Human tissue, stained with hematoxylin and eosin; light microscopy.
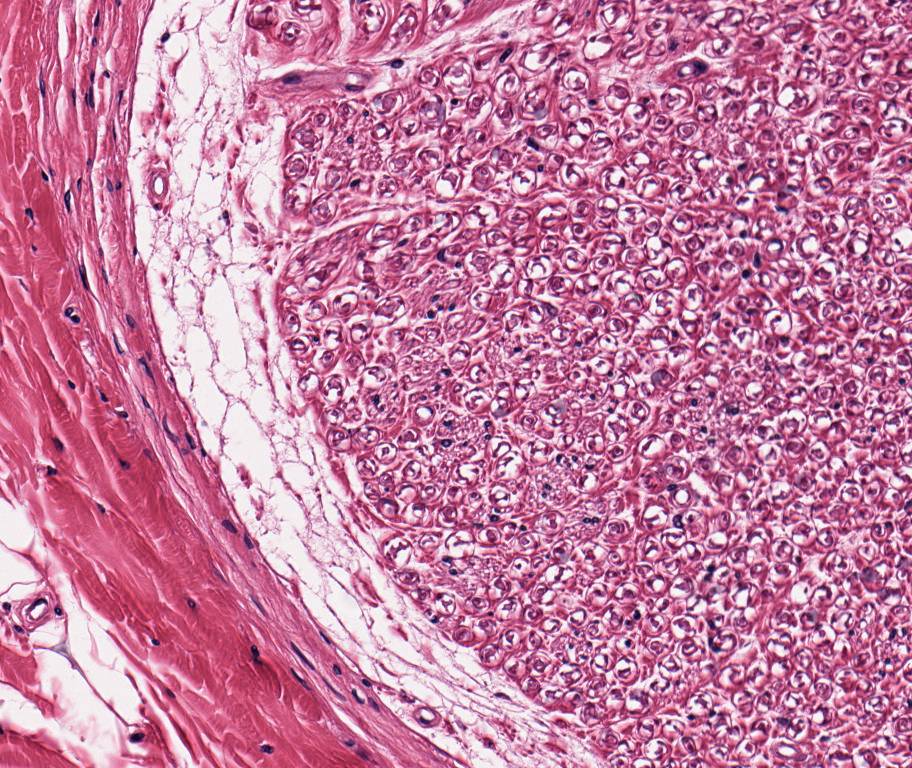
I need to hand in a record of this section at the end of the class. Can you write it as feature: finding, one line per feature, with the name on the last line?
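Plane: nerve fibres in the fascicle cut transversely
Profiles: round and closely packed
Centre: in most profiles, a small pink dot ringed by a clear, unstained halo
Left edge: thin layer of flattened cells with elongated nuclei bounding the fascicle
Name: tibial nerve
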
